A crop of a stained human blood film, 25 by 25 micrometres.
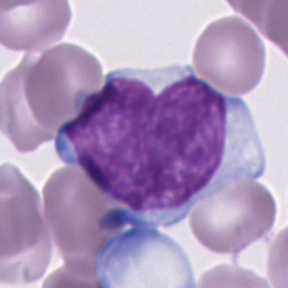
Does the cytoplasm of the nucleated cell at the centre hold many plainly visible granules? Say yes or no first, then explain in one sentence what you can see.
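No. No granules are visible in the cytoplasm.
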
